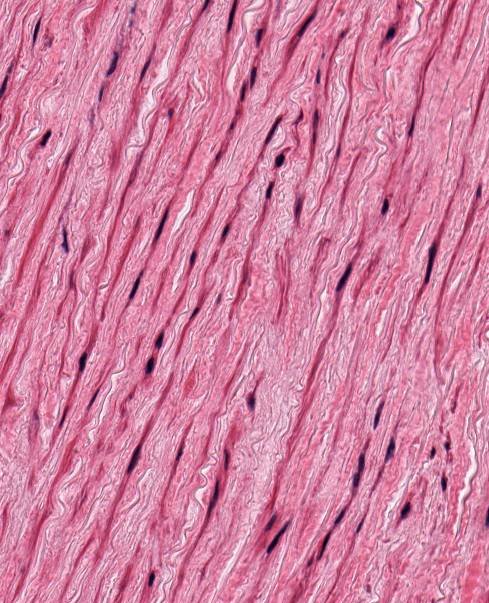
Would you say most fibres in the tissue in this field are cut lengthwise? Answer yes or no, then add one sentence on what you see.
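Yes. Parallel eosinophilic fibres fill the whole field and run diagonally from lower left to upper right.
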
